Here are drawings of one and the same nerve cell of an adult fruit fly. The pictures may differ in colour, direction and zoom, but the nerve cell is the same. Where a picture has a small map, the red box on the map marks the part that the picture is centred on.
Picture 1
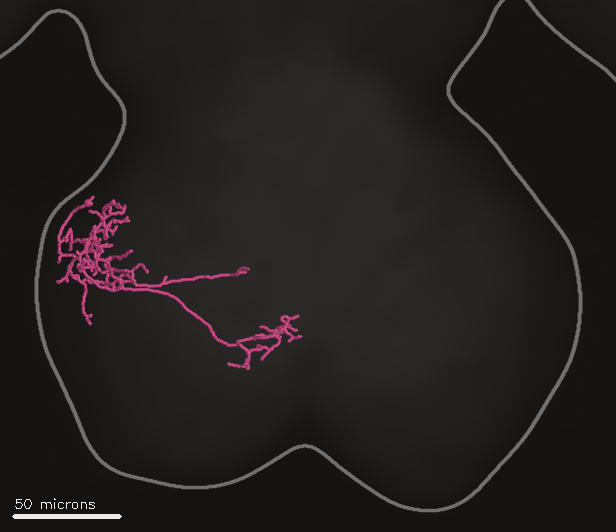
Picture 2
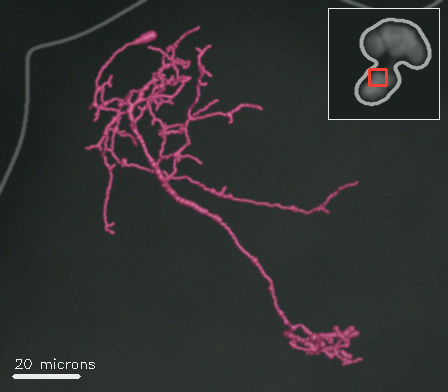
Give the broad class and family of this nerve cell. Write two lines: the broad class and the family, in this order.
nerve-cord intrinsic neuron
hemilineage 19A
